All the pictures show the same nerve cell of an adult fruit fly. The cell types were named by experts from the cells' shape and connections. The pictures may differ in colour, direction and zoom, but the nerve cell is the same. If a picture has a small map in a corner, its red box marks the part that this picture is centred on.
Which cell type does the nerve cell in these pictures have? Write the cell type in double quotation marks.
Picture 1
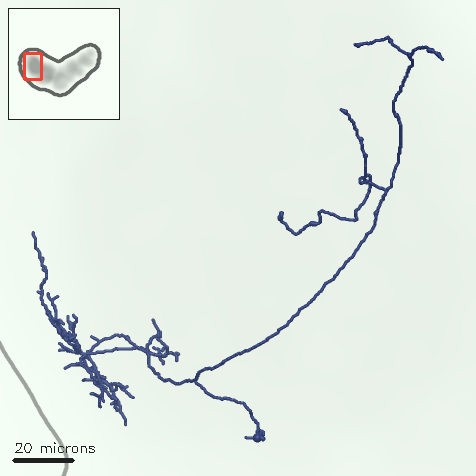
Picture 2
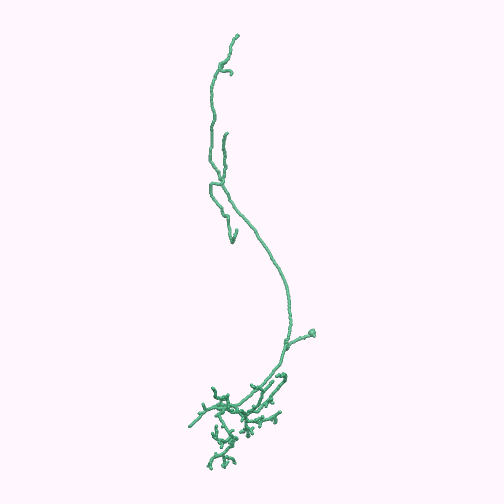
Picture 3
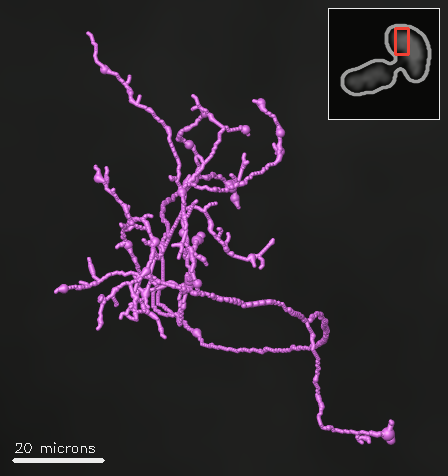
"MeVP11"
